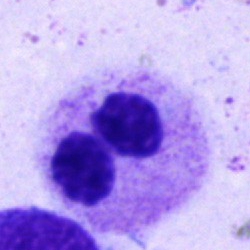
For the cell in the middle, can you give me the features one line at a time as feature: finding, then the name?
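Outline: roughly round, with a soft, indistinct edge
Nucleus: two masses, lying toward the upper left
Cytoplasm: more of it to the lower right
Nucleoli: none that I can make out in either mass
Granules: fine, purplish, scattered through the cytoplasm
Name: segmented neutrophil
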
